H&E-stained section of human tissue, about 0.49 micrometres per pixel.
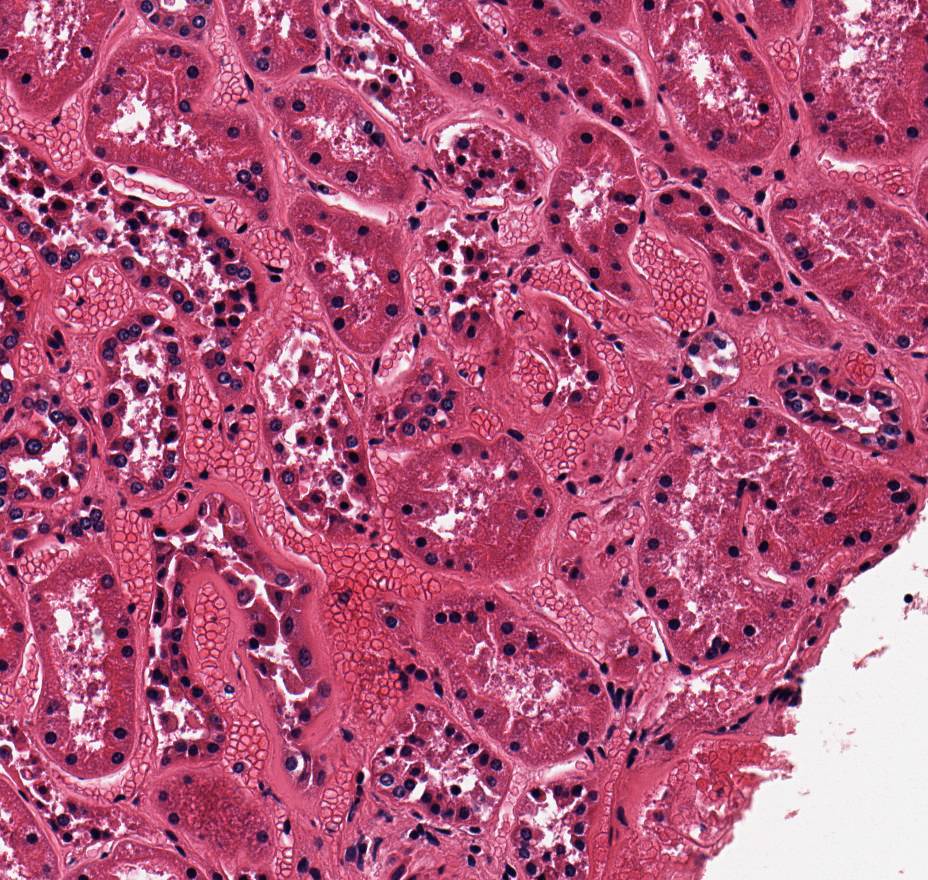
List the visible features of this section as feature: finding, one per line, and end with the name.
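Tubules: mostly lined by a single layer of cuboidal cells
Cytoplasm: abundant, pink, granular
Nuclei: round, dark
Lumens: many hold pale pink fragmented, flocculent material, not cleanly empty
Glomeruli: none I can find anywhere in the field
Corner: lower right is blank white background beyond a ragged tissue edge
Name: renal cortex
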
